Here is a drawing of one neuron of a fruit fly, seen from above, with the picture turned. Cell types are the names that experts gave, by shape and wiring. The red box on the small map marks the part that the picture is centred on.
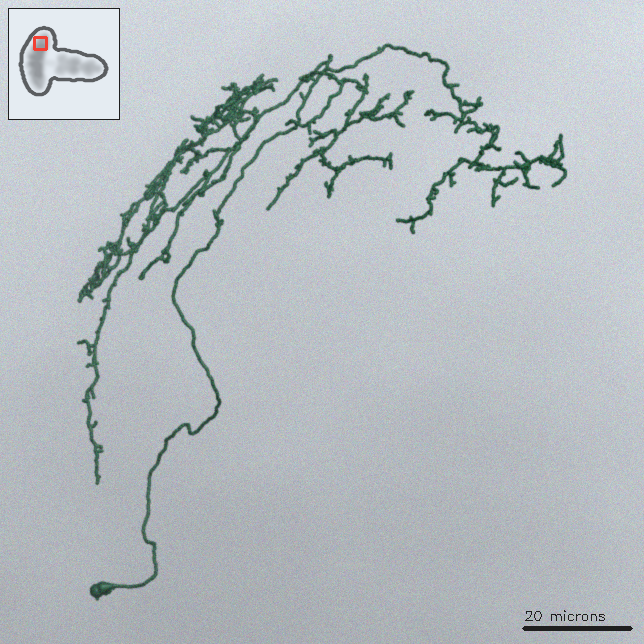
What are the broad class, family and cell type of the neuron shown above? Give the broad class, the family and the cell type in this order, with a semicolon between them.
optic-lobe intrinsic neuron; Cm; Cm20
